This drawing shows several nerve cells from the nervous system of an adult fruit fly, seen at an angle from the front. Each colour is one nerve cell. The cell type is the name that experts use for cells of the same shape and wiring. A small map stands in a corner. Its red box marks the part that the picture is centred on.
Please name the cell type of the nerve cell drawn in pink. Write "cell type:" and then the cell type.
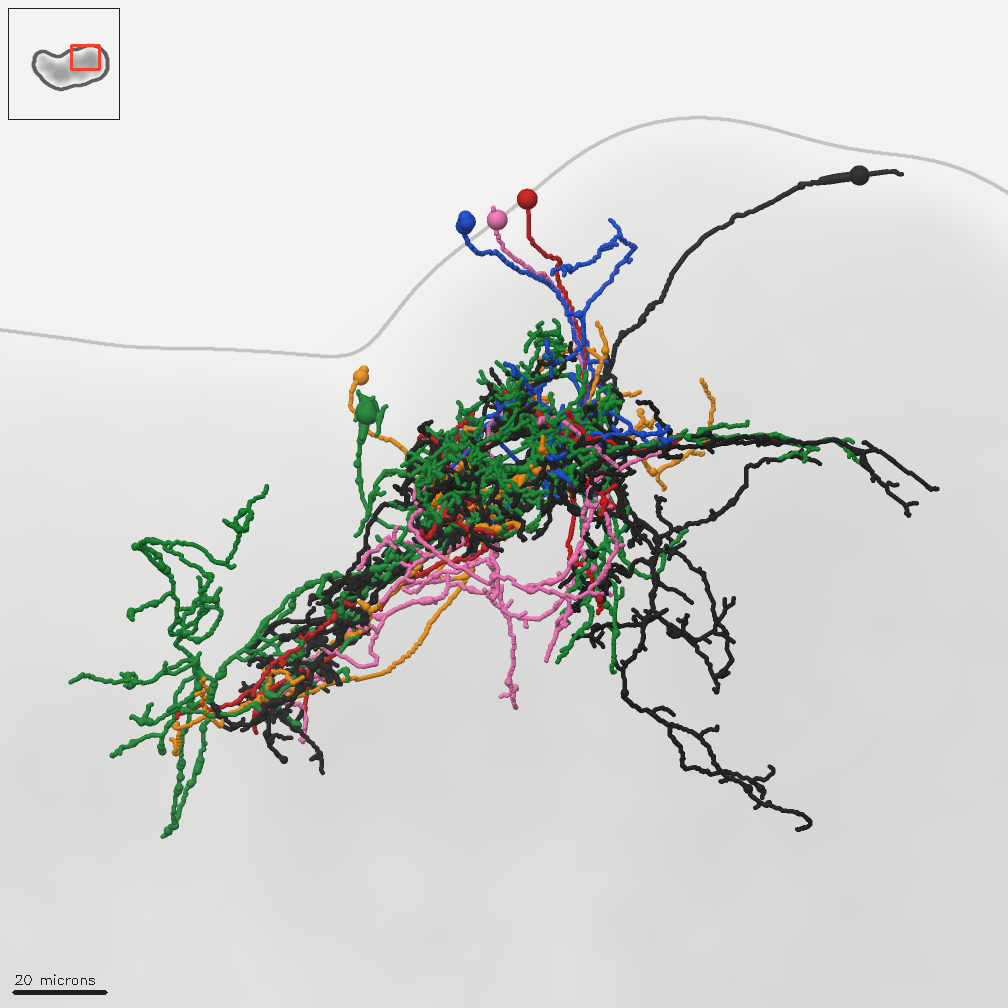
cell type: SMP437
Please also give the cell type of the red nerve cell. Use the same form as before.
cell type: SMP438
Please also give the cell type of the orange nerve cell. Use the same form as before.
cell type: SMP581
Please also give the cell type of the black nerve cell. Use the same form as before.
cell type: SMP595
